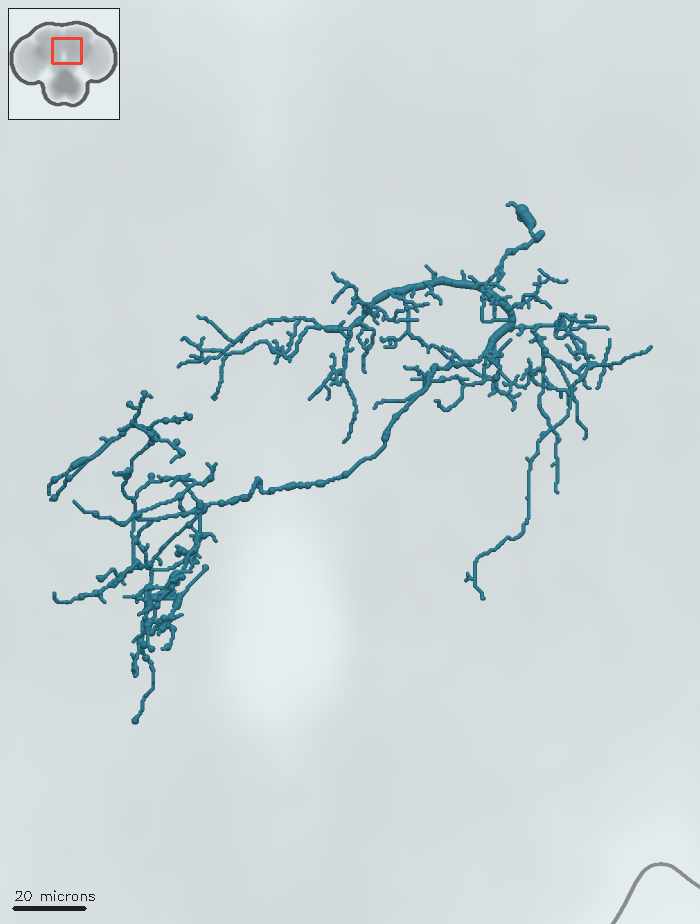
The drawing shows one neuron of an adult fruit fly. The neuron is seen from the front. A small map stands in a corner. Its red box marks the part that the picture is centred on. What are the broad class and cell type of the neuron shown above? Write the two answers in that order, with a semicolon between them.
central-brain intrinsic neuron; IB062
